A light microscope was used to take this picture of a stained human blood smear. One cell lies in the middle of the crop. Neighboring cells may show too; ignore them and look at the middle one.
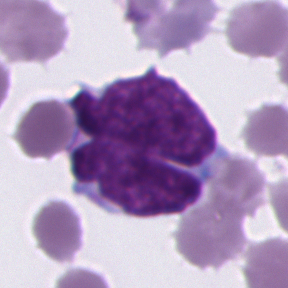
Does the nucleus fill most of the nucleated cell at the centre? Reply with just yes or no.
Yes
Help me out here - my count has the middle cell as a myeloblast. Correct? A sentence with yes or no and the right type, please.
No, the central cell is not to be called a myeloblast, being a monocyte.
